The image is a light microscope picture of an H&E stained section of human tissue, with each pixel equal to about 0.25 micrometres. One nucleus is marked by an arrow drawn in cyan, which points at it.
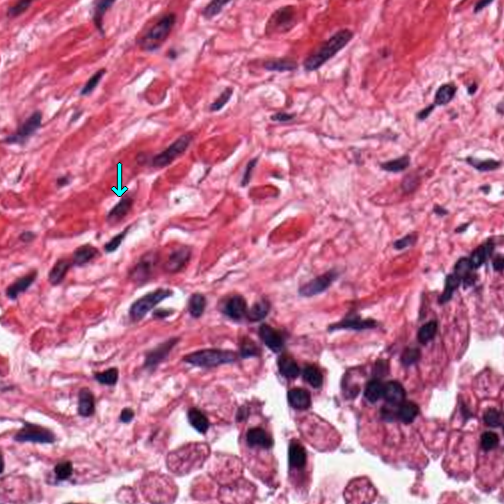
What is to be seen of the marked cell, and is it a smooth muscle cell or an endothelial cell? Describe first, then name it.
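The nucleus is an elongated oval, dark and fairly evenly stained throughout. The nucleus is about the same size as the other elongated nuclei around it and slimmer than the rounder nuclei of the cell layer lining the space at the lower right. The cytoplasm is bright pink-red and streaky, and its outline is hard to separate from the neighbouring pink cells. The cell lies parallel to neighbouring elongated cells and pink fibres in a diagonal band, in the tissue above the lined space at the lower right. This is a smooth muscle cell.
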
